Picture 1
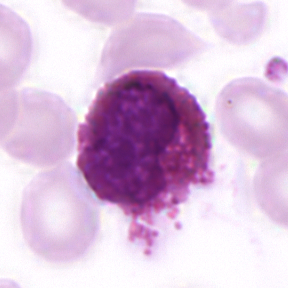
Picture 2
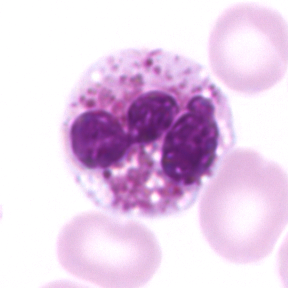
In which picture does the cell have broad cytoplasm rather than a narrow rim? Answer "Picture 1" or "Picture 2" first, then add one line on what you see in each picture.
Picture 2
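Picture 1: A dark purple nuclear mass fills most of the cell, lying toward its left side.
Picture 2: The cytoplasm is abundant and pale pink.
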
